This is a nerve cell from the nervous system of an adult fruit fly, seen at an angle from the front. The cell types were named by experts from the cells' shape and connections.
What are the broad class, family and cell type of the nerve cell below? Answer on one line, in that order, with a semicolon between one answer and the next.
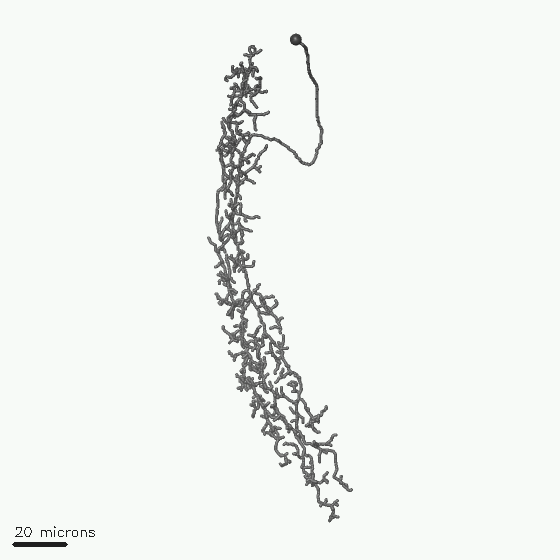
optic-lobe intrinsic neuron; LPi; LPi2c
